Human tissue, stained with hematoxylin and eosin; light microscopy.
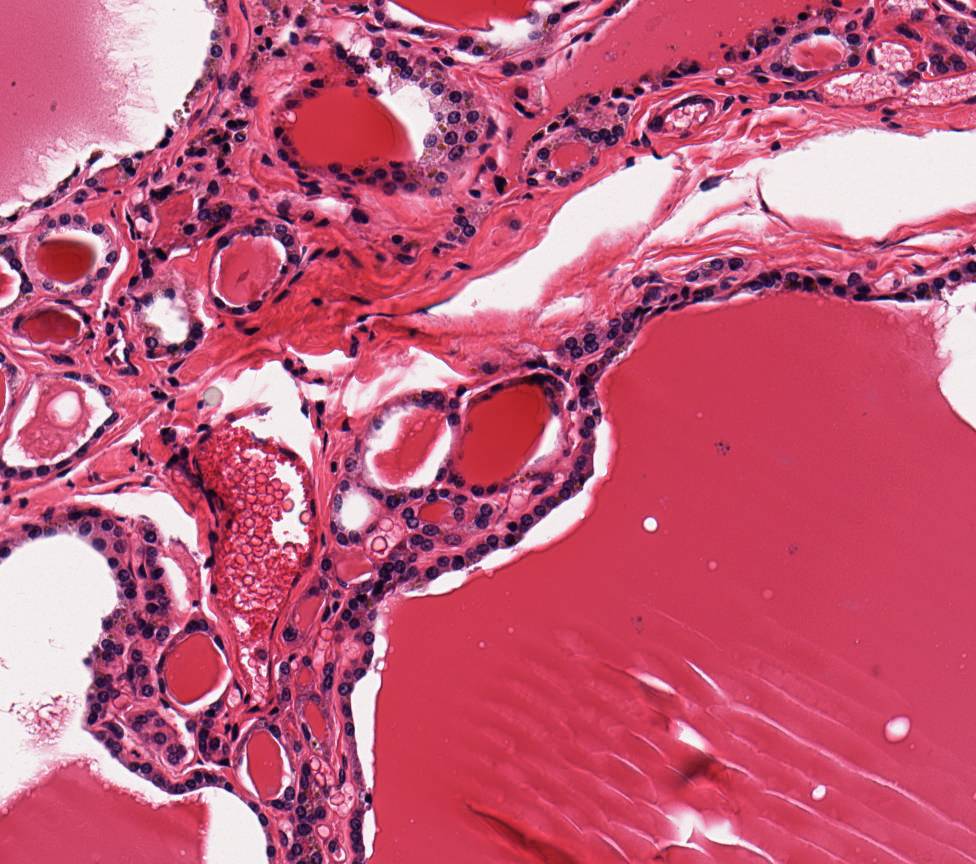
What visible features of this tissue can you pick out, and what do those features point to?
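Lining the small follicles is a single layer of cuboidal cells with round dark nuclei. Most follicle lumens are filled with smooth, homogeneous pink colloid. In the lower right, a very large colloid-filled follicle takes up most of that area. Pink collagenous fibrous stroma separates the follicles. This tissue is thyroid.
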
